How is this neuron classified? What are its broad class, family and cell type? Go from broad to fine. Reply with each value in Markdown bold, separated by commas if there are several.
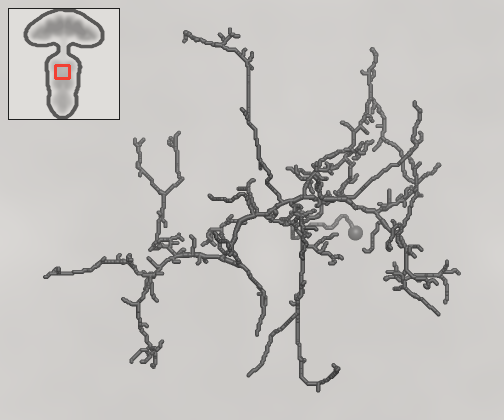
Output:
**nerve-cord intrinsic neuron**, **hemilineage 00A**, **IN00A061**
